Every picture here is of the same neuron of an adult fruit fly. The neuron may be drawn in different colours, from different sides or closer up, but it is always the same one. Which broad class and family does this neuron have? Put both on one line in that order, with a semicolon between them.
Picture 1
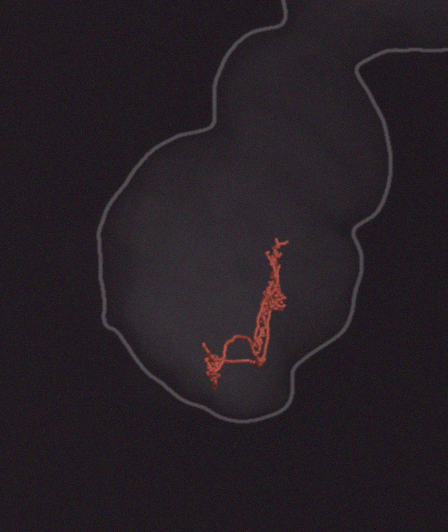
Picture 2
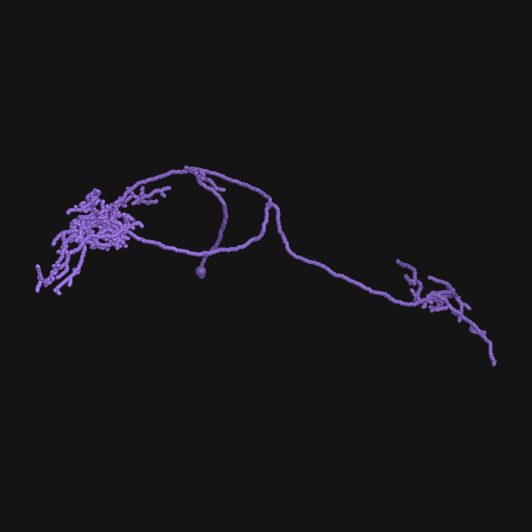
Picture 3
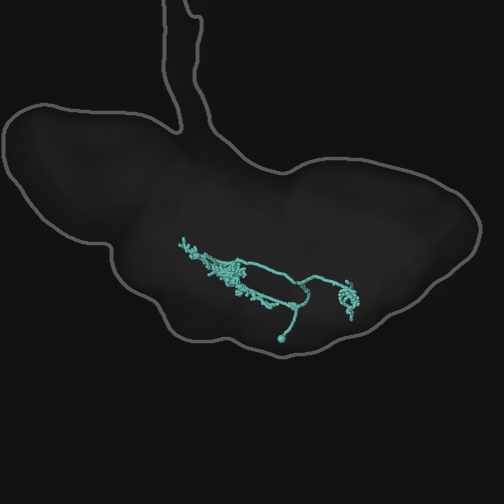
central-brain intrinsic neuron; hemilineage SMPad1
